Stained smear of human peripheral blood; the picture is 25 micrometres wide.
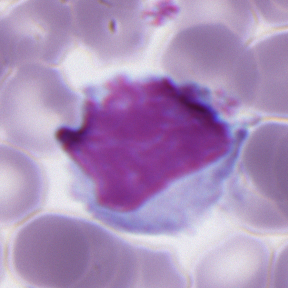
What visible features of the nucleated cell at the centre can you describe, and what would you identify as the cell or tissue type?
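First, the nucleus: its outline is irregular and angular, with a pointed extension toward the left, and it measures about 15 by 12 micrometres. Second, the chromatin stains deep magenta-purple with a fine, streaky texture. Third, the cytoplasm lies mainly below the nucleus as a pale crescent. Fourth, small pink fragments lie along the upper right edge of the nucleus. This is a typical lymphocyte.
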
